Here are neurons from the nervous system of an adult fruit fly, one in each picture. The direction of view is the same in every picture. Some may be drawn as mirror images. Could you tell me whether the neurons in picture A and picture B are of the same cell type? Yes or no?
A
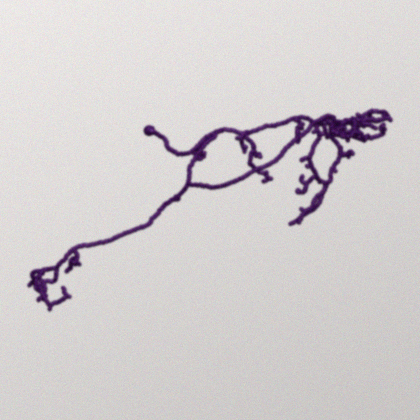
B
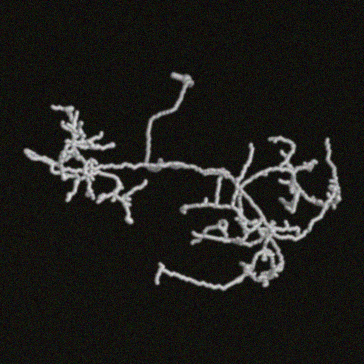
no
